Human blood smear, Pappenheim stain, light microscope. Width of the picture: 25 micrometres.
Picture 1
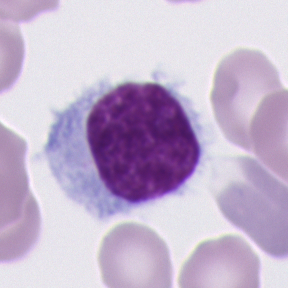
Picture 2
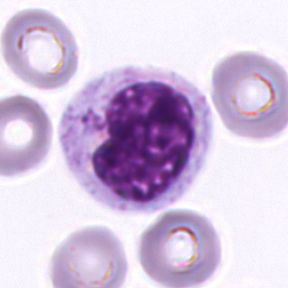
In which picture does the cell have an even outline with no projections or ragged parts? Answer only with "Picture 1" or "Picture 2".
Picture 2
